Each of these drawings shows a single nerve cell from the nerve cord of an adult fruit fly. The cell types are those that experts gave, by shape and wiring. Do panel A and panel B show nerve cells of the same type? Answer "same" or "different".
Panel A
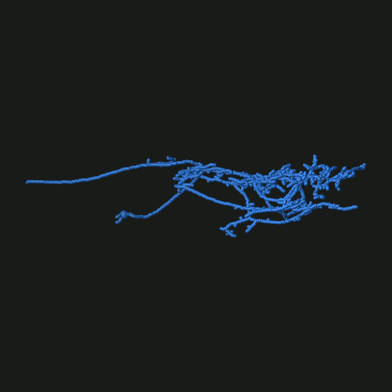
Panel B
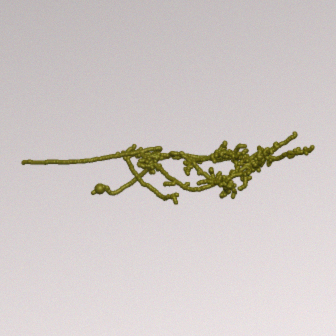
same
